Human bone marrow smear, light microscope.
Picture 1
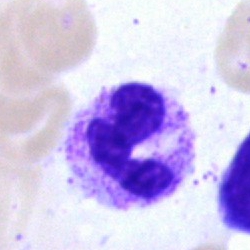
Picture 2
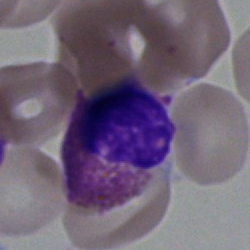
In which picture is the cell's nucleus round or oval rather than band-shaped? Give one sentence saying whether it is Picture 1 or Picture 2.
The cell in Picture 2 has a round or oval nucleus that is compact.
